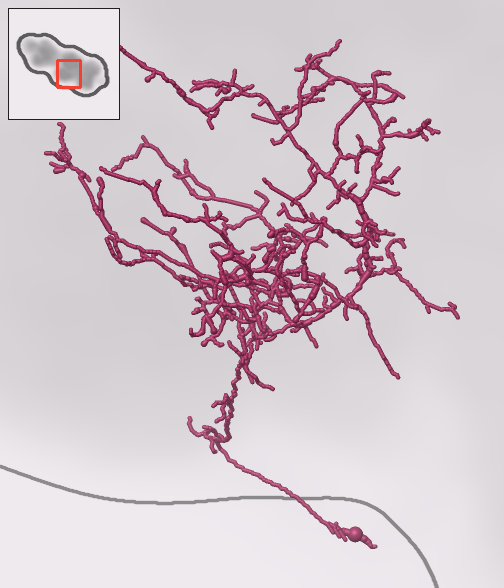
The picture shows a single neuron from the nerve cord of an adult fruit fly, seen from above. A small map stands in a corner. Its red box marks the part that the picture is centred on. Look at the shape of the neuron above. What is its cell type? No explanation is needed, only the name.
IN16B062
